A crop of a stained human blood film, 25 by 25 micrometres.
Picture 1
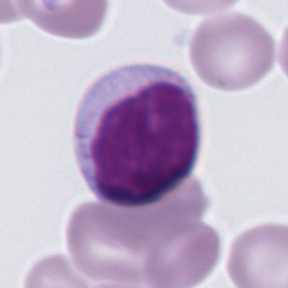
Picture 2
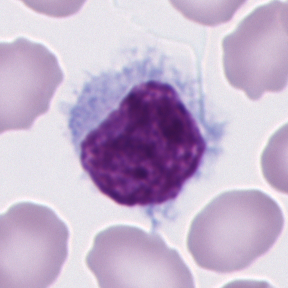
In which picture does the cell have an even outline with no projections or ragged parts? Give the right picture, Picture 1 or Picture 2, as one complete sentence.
It is in Picture 1 that the cell has a smooth outline.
